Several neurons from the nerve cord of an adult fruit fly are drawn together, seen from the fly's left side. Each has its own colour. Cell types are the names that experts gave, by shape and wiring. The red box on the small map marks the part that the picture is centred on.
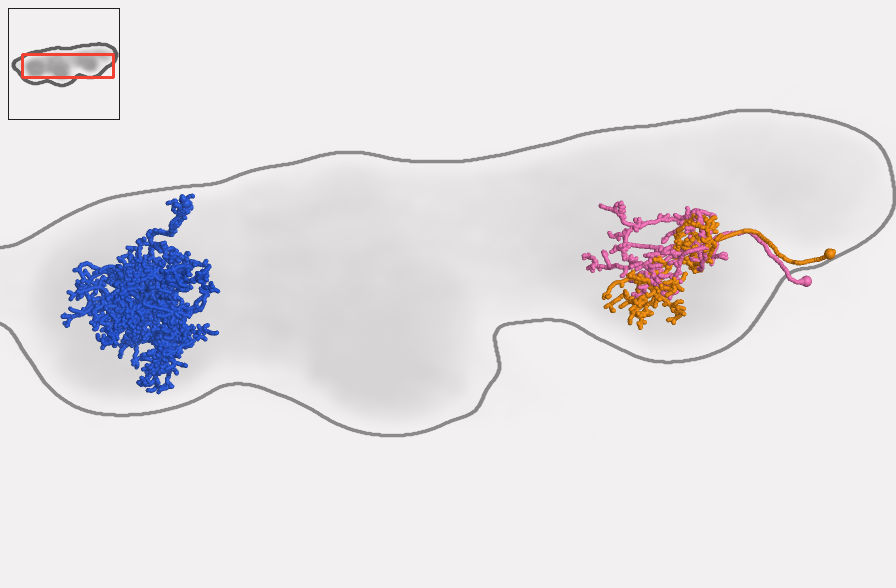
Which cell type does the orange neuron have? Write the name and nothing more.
IN20A.22A024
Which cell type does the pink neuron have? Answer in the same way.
IN20A.22A047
